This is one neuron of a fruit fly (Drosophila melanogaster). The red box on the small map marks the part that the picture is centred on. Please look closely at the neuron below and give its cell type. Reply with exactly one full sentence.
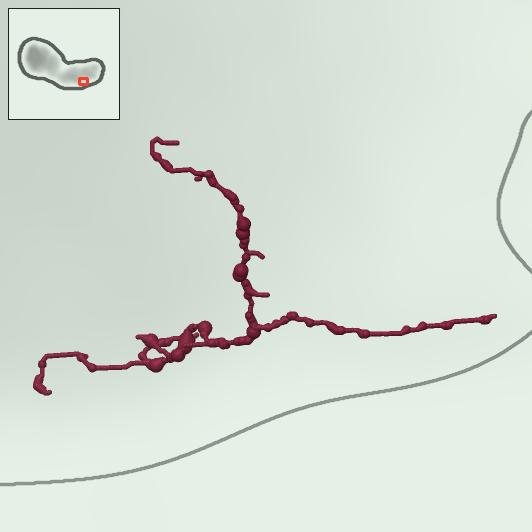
The cell type this neuron represents is SNta28.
